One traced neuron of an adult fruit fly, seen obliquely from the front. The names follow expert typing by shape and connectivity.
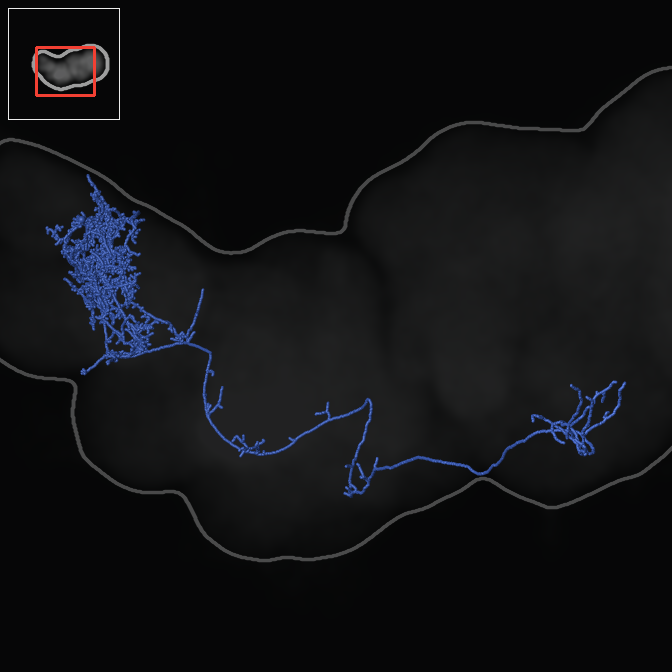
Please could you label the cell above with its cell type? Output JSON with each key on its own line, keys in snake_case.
{
 "cell_type": "AN01A021"
}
